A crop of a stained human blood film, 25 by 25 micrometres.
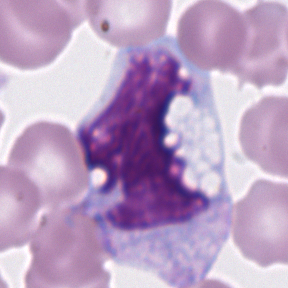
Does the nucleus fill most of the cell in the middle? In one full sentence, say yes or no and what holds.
No, the cell has plenty of cytoplasm around its nucleus.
